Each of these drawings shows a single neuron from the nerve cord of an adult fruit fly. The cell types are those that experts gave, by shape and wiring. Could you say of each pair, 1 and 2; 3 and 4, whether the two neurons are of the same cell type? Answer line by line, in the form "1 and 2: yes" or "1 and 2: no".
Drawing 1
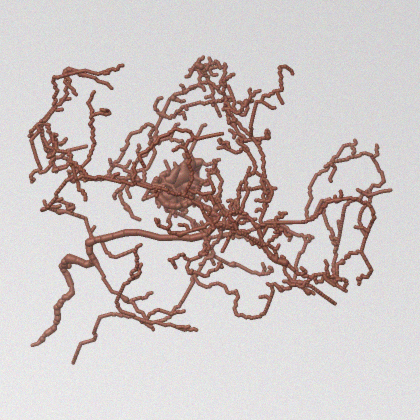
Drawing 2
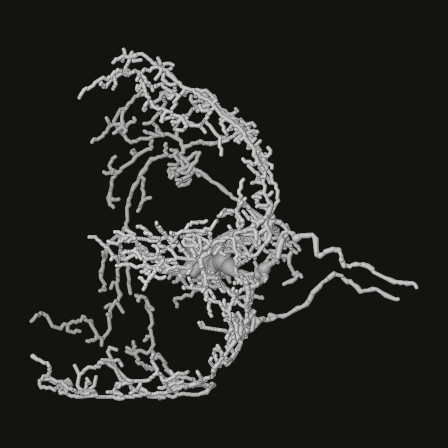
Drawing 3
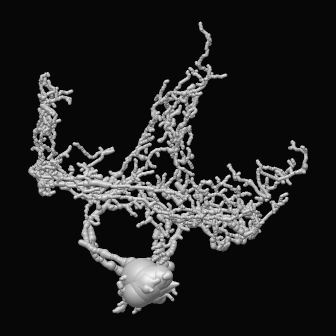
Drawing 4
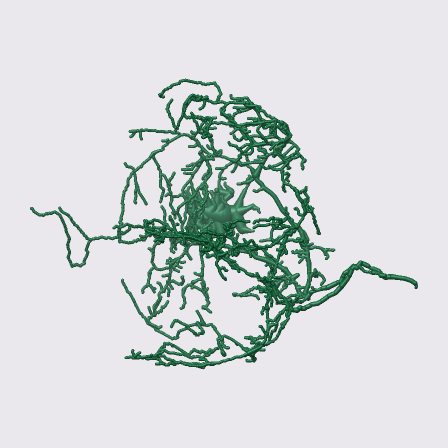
1 and 2: no
3 and 4: yes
